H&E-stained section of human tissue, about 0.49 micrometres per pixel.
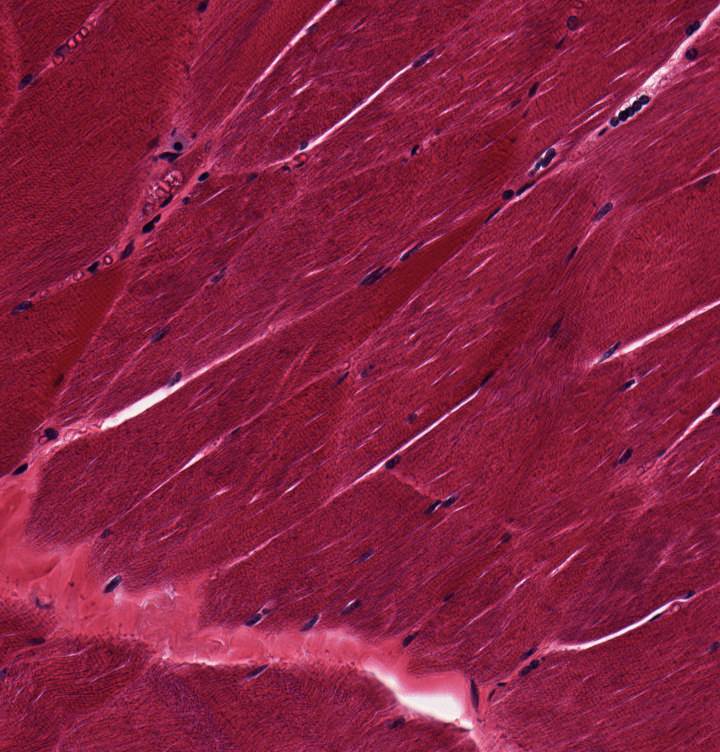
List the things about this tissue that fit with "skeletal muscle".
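Let me start with the fibres: long and parallel, they run diagonally across the whole field from lower left to upper right.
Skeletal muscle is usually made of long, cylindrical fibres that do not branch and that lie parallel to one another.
So that much sits well with skeletal muscle. Their nuclei are dark and elongated, and I find them at the edges of the fibres rather than in the centres. The cytoplasm is deeply and evenly eosinophilic red. Along the lower left there is also a band of pale pink connective tissue with few nuclei.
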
